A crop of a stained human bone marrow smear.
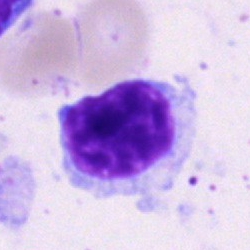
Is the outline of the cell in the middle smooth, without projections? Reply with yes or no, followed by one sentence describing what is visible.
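No. The cell edge is ragged with small projections along its right and lower margins.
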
